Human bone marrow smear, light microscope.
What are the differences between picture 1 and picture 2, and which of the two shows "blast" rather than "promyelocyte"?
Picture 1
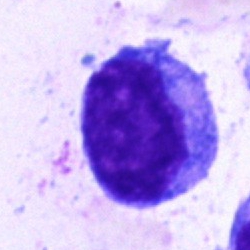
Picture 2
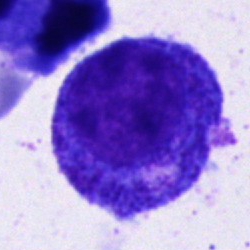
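Blast in picture 1, promyelocyte in picture 2. Blast: a crescent of cytoplasm along the right side of the nucleus; no distinct granules; a small irregular projection rising from the top edge.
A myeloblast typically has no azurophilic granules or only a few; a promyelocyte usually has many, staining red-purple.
Promyelocyte: outline roughly round; cytoplasm deep blue-purple, coarsely mottled in the lower left part. Neighbours: in picture 1, the edge of another nucleated cell at the bottom right corner; in picture 2, a small pale purple fragment against the right edge, and a dark-staining cell, cut off by the frame, at the upper left without touching it.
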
